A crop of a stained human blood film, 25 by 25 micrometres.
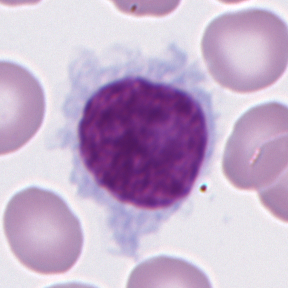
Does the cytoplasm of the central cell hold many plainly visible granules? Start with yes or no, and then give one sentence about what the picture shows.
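No. No granules are visible in the cytoplasm.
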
